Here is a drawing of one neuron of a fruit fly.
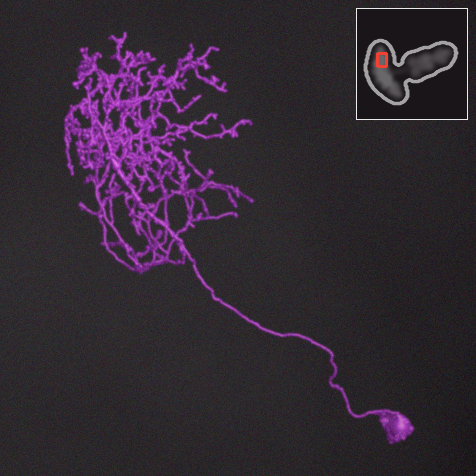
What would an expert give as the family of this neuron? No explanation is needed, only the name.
Li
